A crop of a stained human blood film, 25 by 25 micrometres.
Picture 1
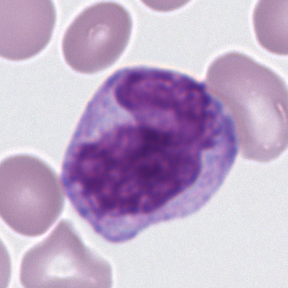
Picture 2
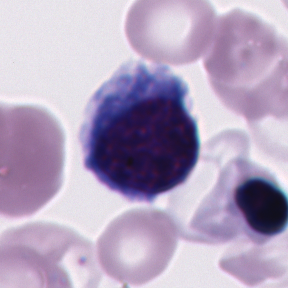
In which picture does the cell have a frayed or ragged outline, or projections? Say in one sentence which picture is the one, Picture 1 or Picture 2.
It is in Picture 2 that the cell has a rough outline.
